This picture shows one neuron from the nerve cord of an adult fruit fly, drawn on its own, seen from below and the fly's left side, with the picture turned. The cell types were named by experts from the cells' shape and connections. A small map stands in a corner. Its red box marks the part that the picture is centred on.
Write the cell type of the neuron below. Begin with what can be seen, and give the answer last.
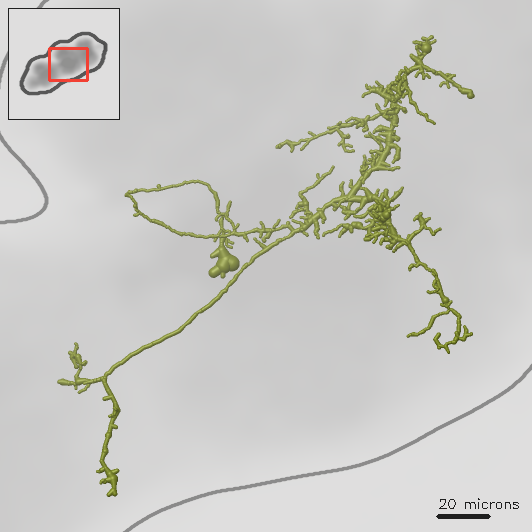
By the scale bar it is about 180 microns tall in this view. Dozens of branch ends can be seen. This is a nerve-cord intrinsic neuron. Its cell type is IN11B001.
